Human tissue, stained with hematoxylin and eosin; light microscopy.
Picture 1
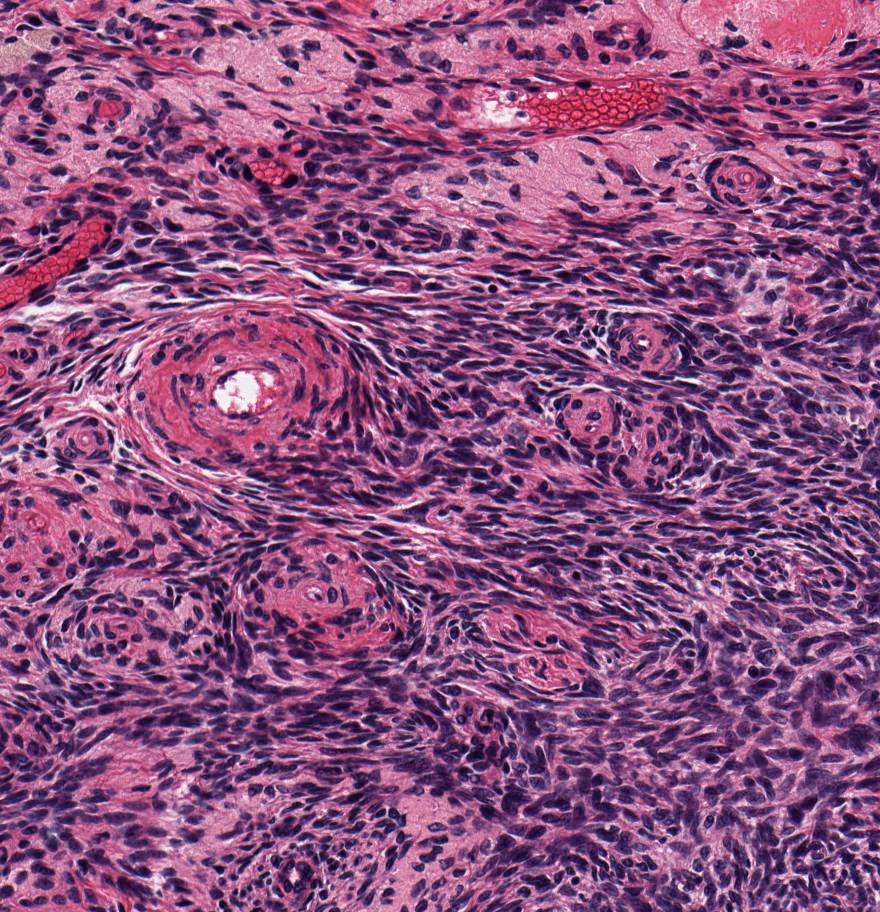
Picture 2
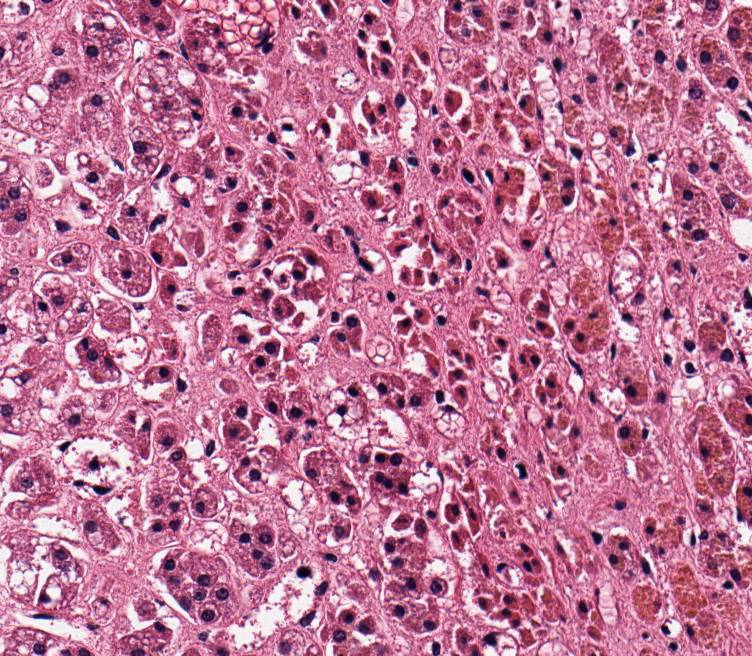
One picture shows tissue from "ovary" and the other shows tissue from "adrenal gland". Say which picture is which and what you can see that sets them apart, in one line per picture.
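The field in picture 1 comes from the ovary. The cells have elongated, dark-staining oval nuclei with poorly defined cell borders.
The field in picture 2 comes from the adrenal gland. The nuclei are small, round and fairly uniform, lying centrally in the cells.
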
